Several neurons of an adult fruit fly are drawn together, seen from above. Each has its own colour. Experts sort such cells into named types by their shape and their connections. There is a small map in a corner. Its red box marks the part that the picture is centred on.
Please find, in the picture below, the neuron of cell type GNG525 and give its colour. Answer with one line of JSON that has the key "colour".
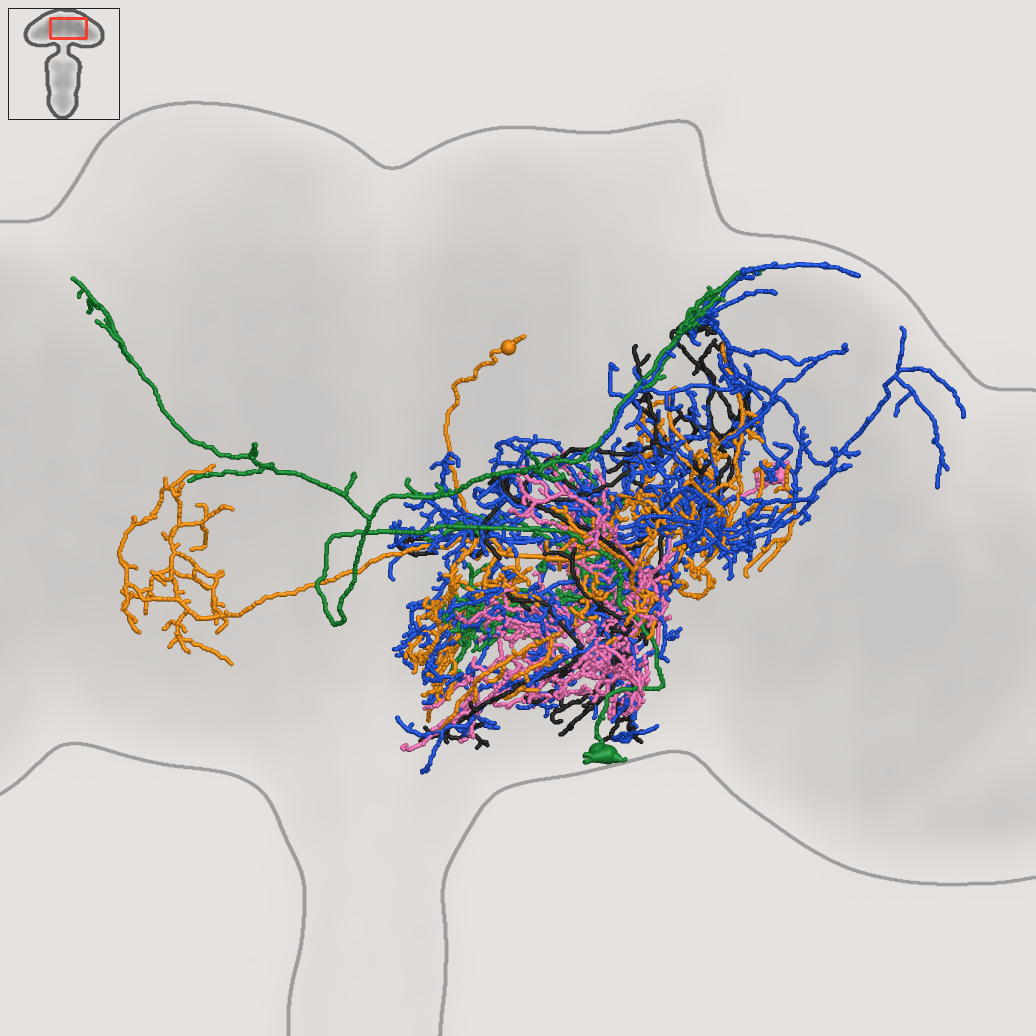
{"colour": "green"}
